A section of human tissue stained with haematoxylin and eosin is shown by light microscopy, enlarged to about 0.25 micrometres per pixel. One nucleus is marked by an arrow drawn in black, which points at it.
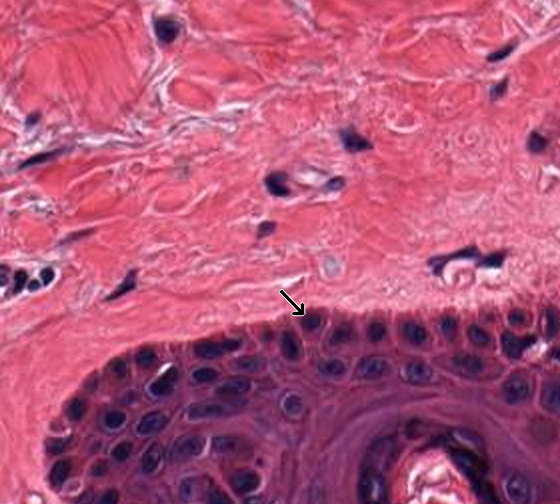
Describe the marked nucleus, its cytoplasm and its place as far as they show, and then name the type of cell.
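Its nucleus is oval and dark purple, about the same size as the nuclei of the cells beside it. The nucleus takes up most of the cell, leaving only a thin rim of pinkish-purple cytoplasm around it. It is one of a single row of similar closely packed cells that runs along that border with the fibres. It is a keratinocyte.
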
